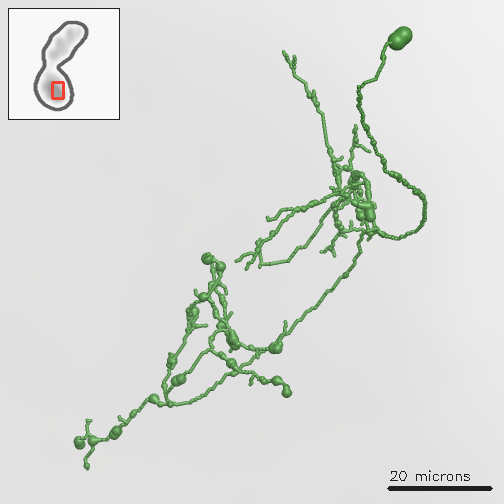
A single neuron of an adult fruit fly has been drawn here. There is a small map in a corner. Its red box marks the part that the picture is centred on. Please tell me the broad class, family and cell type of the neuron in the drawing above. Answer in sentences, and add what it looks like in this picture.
Its broad class is central-brain intrinsic neuron. Its family is hemilineage DM6_posterior. The cell type is CL348. The cell body is at the upper right of the picture. From top to bottom in the picture it spans about 85 microns. Dozens of branch ends can be seen.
